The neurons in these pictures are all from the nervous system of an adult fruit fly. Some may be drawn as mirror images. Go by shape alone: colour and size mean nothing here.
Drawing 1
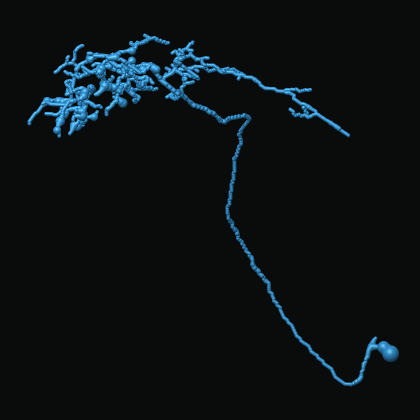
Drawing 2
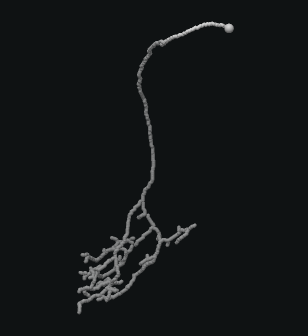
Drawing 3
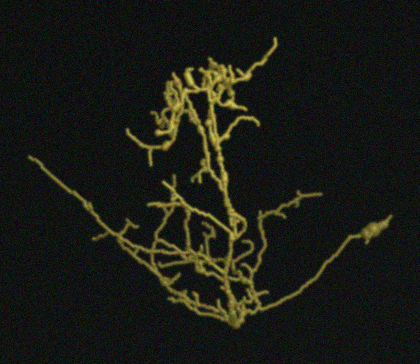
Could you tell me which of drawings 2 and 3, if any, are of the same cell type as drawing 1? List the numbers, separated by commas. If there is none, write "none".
2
